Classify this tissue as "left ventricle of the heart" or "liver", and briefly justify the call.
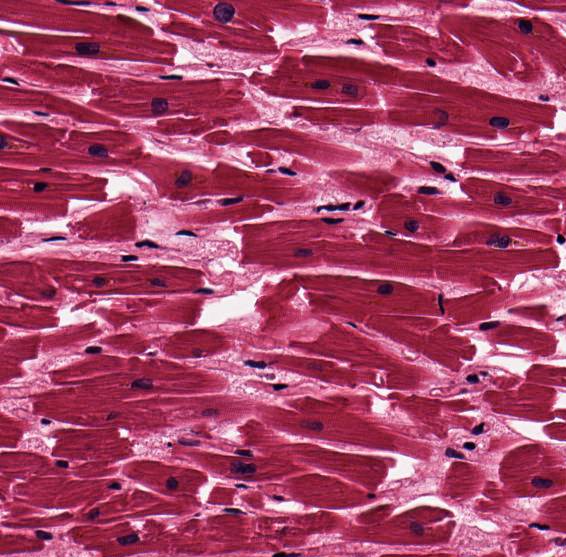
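Left ventricle of the heart, not liver. Muscle fibres run in parallel, mostly horizontally, across the whole field.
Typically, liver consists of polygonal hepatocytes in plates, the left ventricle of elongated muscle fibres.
Some fibres branch to join neighbours. Between fibres, small, dark, slender, elongated nuclei, thinner and darker than the muscle nuclei.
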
